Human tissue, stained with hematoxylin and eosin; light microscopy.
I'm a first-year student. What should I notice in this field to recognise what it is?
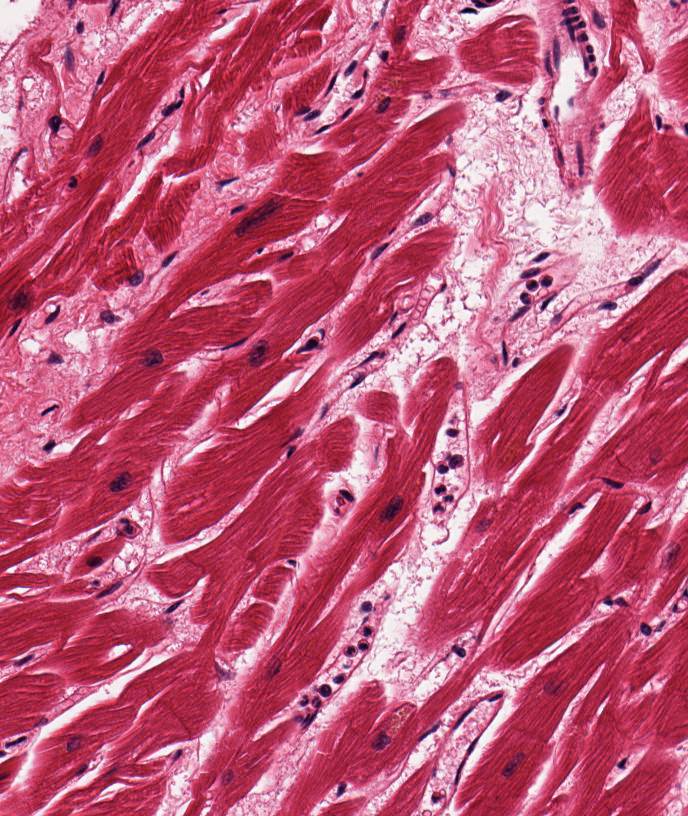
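Myocardium is the principal tissue in this field. Its muscle fibres run diagonally from lower left to upper right, and many branch and join neighbouring fibres.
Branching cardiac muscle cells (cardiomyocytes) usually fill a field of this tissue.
Small, elongated, dark nuclei lie scattered in the interstitium between the fibres.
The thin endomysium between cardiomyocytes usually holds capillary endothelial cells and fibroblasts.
No fat cells are present.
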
